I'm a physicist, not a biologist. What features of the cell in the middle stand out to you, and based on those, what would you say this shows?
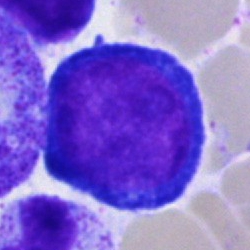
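Start with the outline: it is round, though its edge is slightly uneven. Now look closely at the chromatin, which is finely granular, with no coarse dark clumps. The cytoplasm shows no granules. At the top edge, notice one small knob-like projection sticking out. This is a proerythroblast.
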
